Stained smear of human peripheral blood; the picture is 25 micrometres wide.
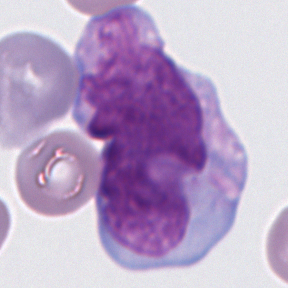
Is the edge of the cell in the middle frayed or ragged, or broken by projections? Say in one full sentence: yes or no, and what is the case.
Yes, the cell is bounded by a rough outline rather than a smooth one.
